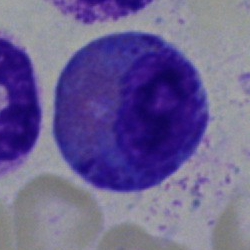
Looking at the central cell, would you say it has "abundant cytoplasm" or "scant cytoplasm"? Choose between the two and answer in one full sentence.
A wide area of cytoplasm encircles its nucleus.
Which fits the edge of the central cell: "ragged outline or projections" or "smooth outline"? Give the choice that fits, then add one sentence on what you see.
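Smooth outline. The cell is round with a smooth outline.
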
